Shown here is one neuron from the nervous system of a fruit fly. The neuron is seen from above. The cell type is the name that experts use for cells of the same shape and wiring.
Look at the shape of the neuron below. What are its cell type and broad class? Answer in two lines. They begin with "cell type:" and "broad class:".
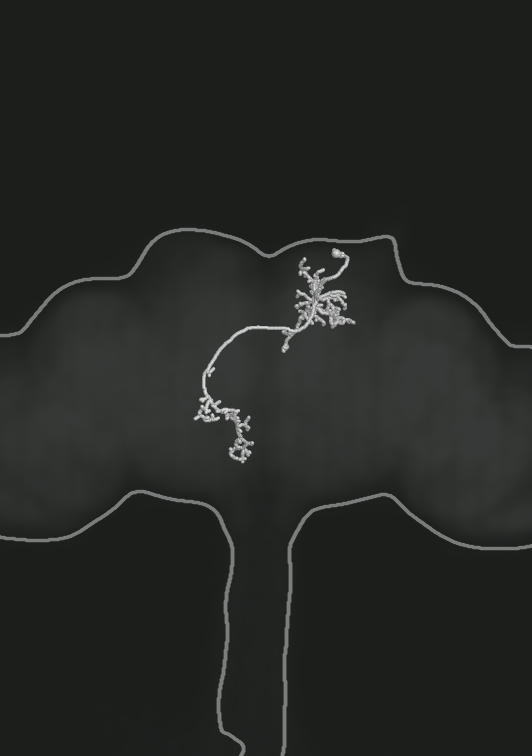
cell type: ATL005
broad class: central-brain intrinsic neuron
